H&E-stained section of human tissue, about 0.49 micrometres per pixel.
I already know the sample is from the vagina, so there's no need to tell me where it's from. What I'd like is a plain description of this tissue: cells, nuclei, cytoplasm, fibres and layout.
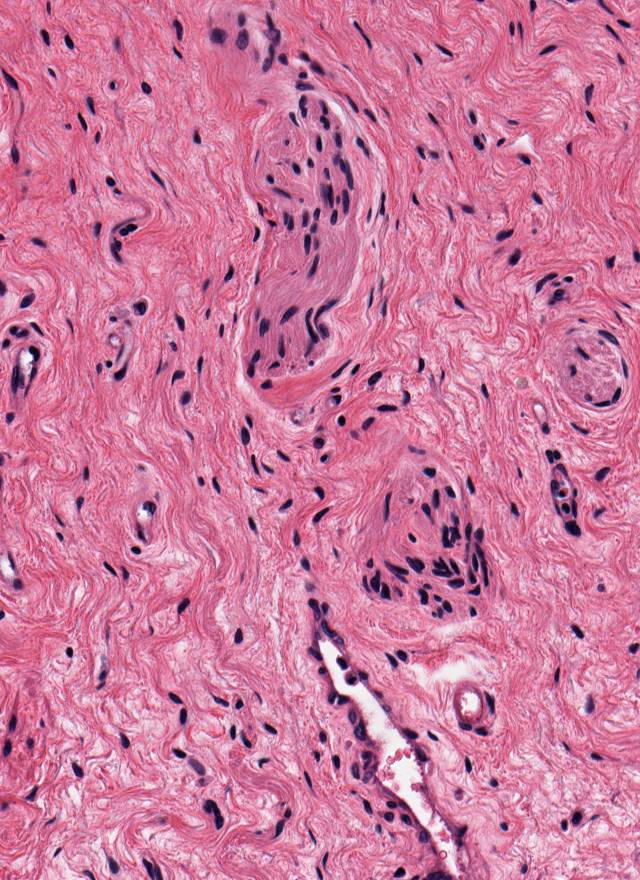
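Dense, wavy, pink collagen fibres fill most of the field. A cluster of crowded spindle nuclei lies just below and right of centre. A narrow slit-like vessel with red blood cells runs obliquely at bottom centre. Small vessels with tiny open lumens are scattered through the stroma.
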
